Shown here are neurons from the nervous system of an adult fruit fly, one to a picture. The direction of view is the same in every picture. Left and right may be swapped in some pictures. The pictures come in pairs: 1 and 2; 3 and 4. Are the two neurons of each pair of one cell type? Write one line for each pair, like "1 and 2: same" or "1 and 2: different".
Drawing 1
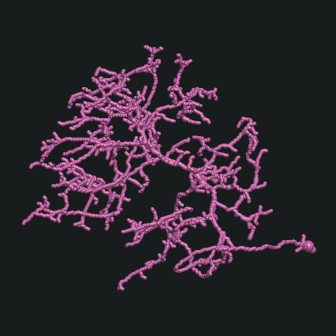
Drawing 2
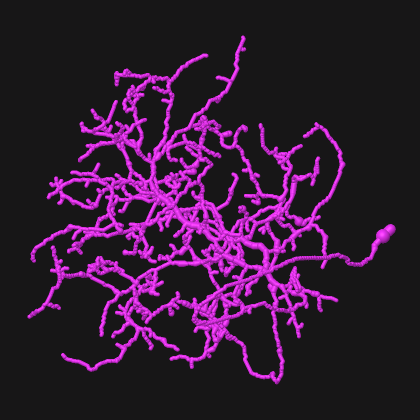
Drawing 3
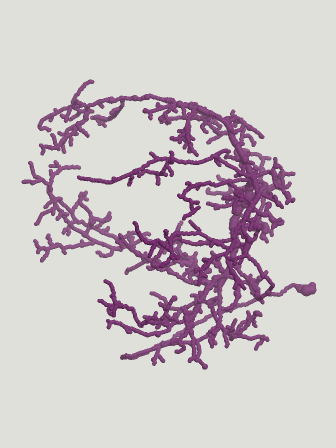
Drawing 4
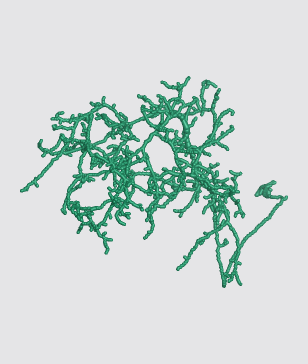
1 and 2: same
3 and 4: different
